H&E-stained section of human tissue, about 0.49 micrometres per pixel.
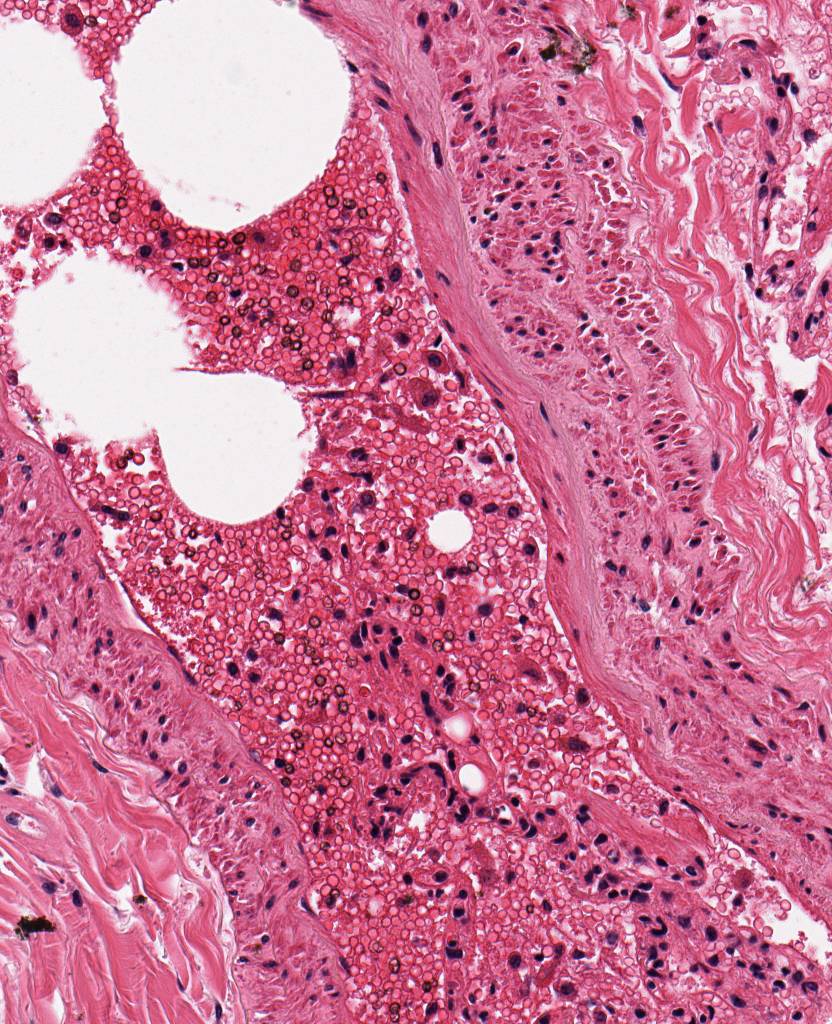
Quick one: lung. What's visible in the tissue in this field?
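The field has no epithelial lining. Several large, round, clear spaces are clustered at the upper left, within the red-cell area. Wavy pink collagen bundles containing few nuclei occupy the right edge and the lower left corner. Small brown-black granular deposits are present near the top edge and at the lower left edge.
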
